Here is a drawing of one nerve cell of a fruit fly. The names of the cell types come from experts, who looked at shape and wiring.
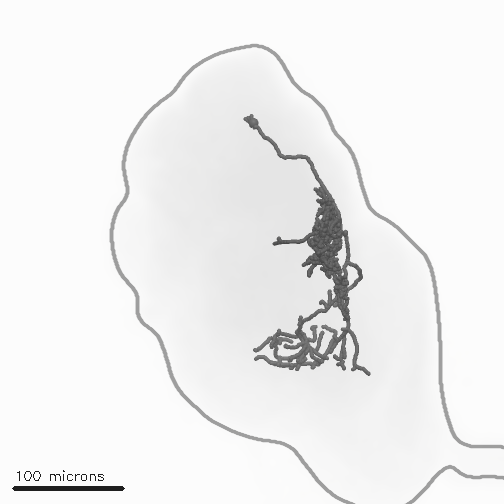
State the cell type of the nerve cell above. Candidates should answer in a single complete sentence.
The nerve cell is categorized under cell type PS126.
